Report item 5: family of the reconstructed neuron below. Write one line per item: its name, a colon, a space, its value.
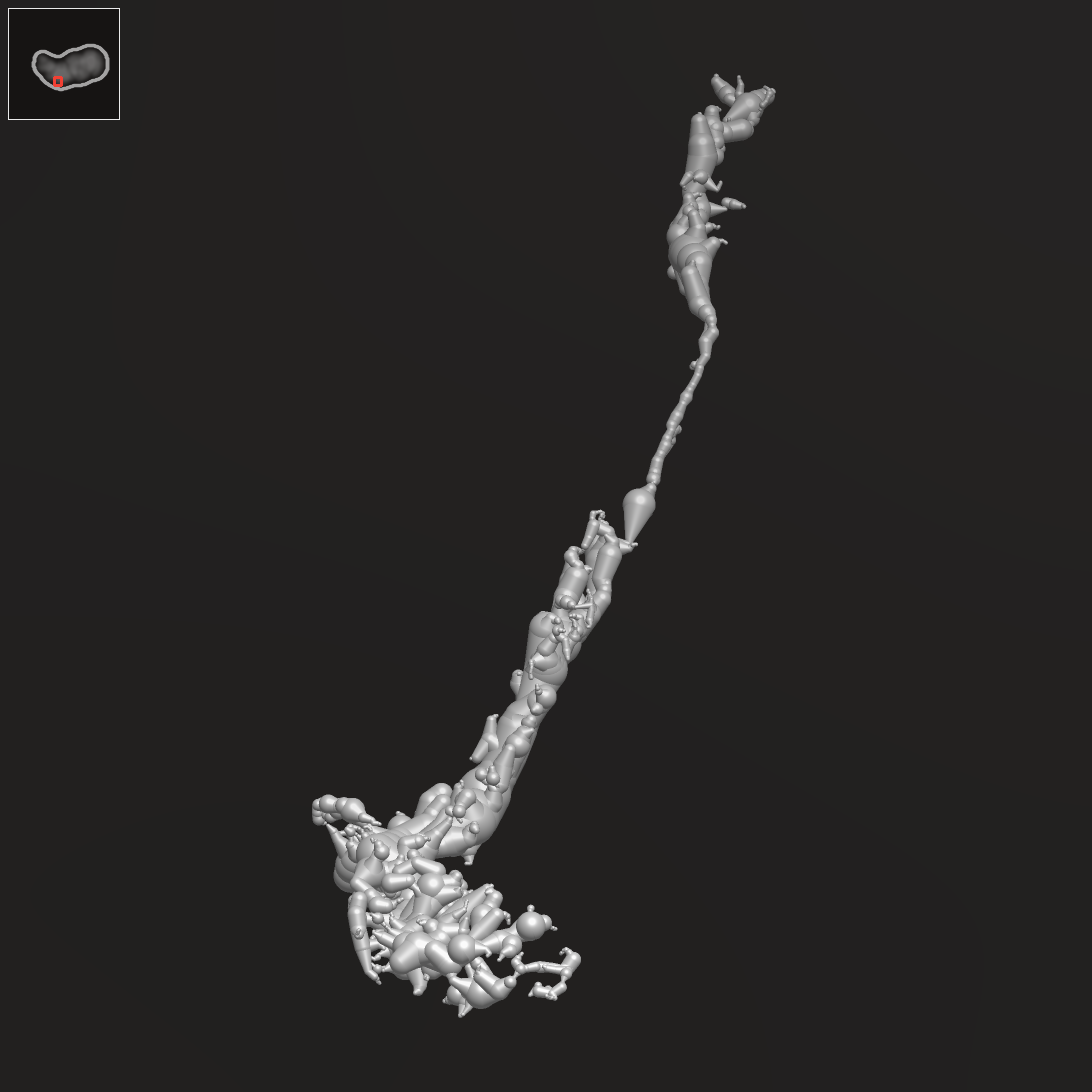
family: class visual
